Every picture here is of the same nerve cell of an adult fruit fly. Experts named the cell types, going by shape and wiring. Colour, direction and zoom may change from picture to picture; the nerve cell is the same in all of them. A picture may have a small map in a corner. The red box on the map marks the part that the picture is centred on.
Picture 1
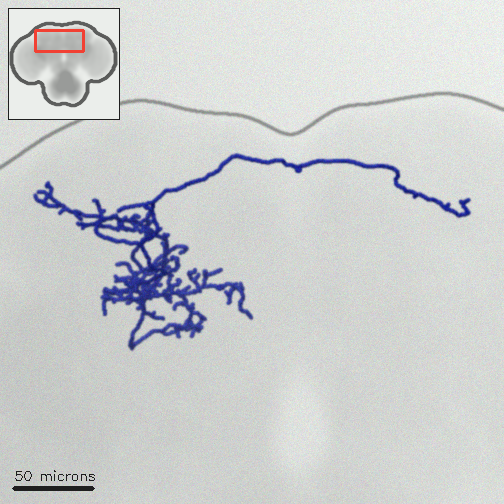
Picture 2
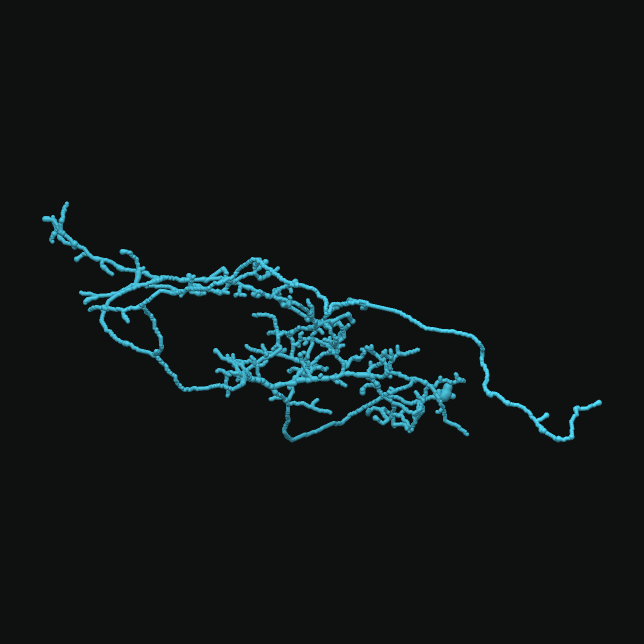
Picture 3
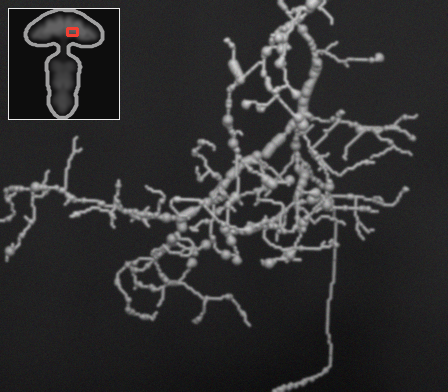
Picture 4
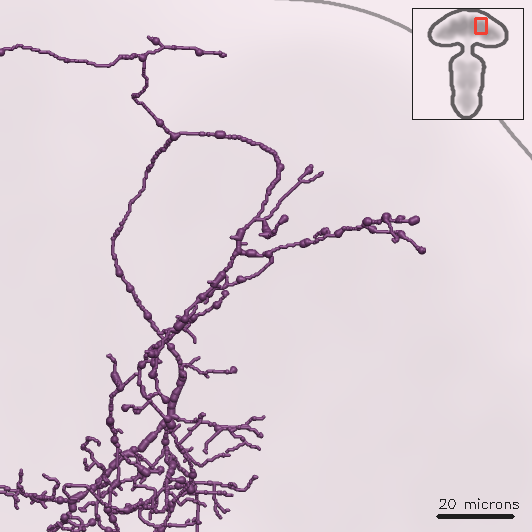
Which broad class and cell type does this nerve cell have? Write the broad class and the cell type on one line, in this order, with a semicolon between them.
central-brain intrinsic neuron; CL258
